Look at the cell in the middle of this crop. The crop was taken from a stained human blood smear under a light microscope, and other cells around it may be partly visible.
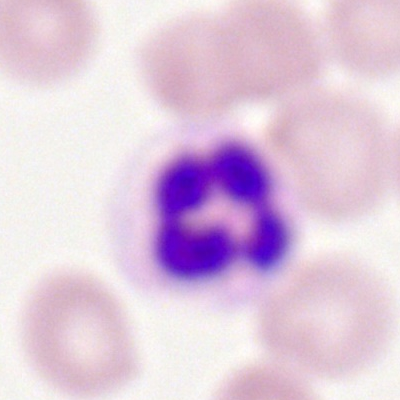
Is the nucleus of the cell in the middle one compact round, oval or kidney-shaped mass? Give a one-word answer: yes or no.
No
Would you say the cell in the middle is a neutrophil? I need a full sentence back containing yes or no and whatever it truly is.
Yes, in the centre of this field sits a neutrophil.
